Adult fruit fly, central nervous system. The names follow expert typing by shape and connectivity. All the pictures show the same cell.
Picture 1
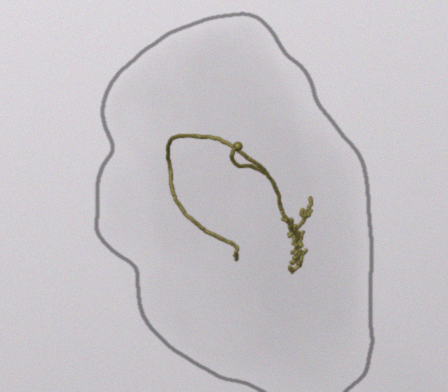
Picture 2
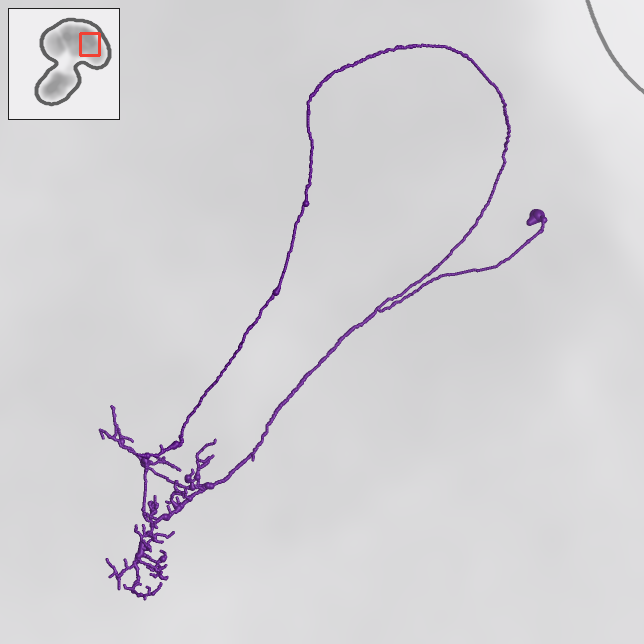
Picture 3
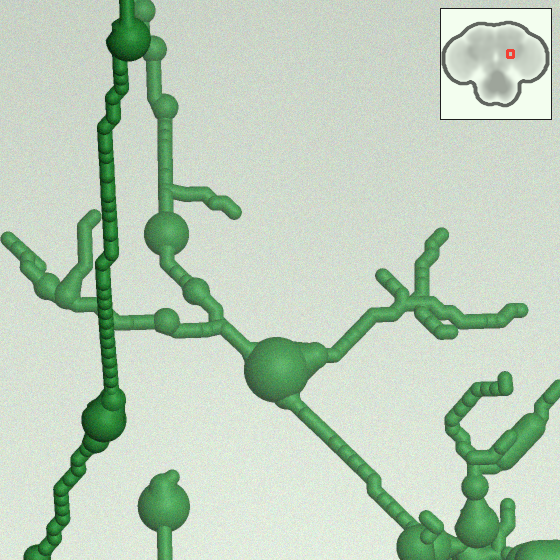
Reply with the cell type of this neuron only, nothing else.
WED041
